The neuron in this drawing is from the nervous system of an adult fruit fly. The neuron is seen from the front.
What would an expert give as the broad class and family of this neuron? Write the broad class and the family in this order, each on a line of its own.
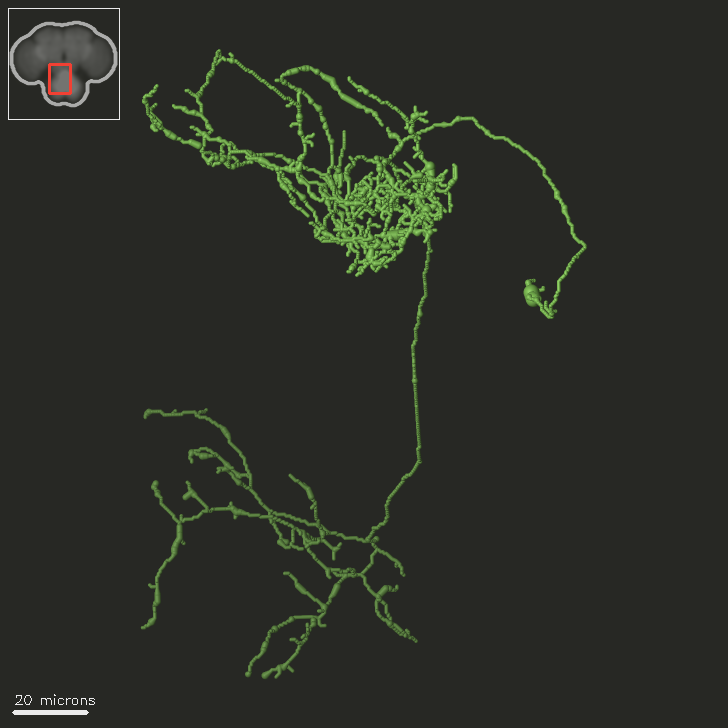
descending neuron
DNge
